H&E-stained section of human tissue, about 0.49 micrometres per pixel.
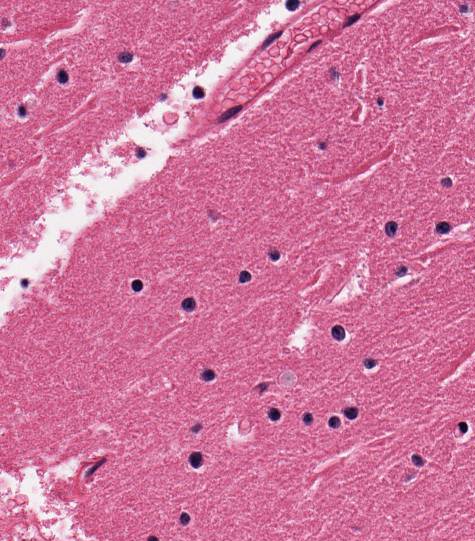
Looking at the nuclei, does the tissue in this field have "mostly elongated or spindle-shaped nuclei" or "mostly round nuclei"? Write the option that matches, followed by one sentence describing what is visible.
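Mostly round nuclei. The cells are small, with round, dark, evenly stained nuclei scattered singly through the neuropil.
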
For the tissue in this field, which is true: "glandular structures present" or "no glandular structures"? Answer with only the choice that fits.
No glandular structures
